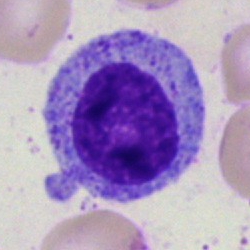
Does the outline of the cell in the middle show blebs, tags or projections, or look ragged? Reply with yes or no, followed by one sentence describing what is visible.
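Yes. A single small cytoplasmic bulge projects from the lower left edge of the cell.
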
